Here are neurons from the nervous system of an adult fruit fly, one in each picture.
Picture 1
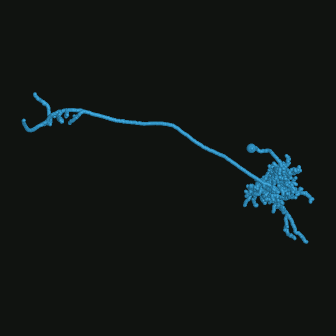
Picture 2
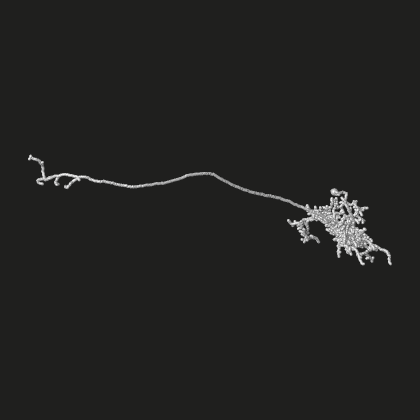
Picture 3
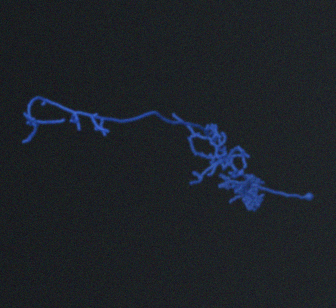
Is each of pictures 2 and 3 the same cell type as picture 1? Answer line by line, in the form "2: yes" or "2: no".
2: yes
3: no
